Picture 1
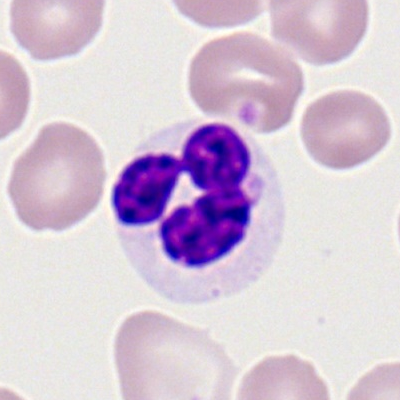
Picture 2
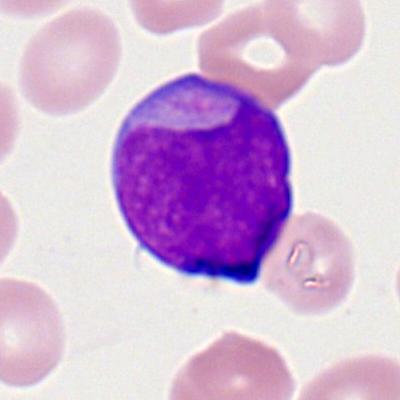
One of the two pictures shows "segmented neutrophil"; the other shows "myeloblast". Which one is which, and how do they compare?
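Two different cells here: picture 1 is a segmented neutrophil, picture 2 a myeloblast. Looking first at picture 1, the nucleus is divided into three separate lobes, the chromatin is dark purple and coarsely clumped, and I see no nucleoli.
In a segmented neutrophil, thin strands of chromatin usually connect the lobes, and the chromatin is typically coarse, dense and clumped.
Its cytoplasm has no large orange-red granules, whereas in picture 2 the cytoplasm is scant, mostly a pale lilac-grey crescent across the top of the nucleus, with a thin deep blue rim along the lower edge and no vacuoles.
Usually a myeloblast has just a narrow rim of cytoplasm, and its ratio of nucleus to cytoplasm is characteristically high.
The outlines also differ: round and smooth in picture 1, roughly round in picture 2, where a red cell pressing at the lower right leaves a small flattened notch.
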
